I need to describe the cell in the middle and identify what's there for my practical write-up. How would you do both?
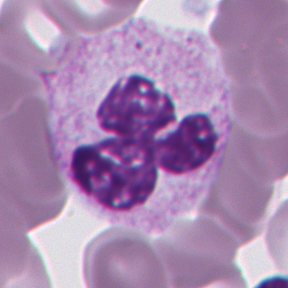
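Three separate lobes make up the nucleus, as far as I can see. There is plenty of pale pinkish-lilac cytoplasm, and it is filled with fine granules of that same pinkish-lilac. The outline stays smooth, with nothing projecting from the surface. This is a segmented neutrophil.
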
